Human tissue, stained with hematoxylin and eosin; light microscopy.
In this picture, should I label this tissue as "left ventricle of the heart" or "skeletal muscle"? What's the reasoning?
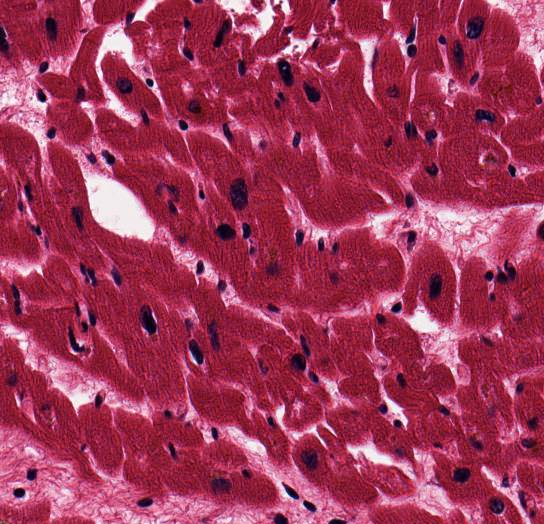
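This is left ventricle of the heart, not skeletal muscle. Look first at how the muscle fibres branch and join into an interconnected network across the whole field. Their nuclei are oval and lie along the long axis of each cell.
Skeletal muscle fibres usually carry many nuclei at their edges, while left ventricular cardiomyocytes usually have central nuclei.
The cytoplasm stains a deep, even eosinophilic red, with fine longitudinal fibrillar striations running within it.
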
